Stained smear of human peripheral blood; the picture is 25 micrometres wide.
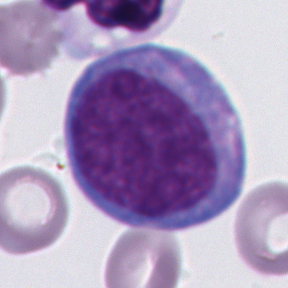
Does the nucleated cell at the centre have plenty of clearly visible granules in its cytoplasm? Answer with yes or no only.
No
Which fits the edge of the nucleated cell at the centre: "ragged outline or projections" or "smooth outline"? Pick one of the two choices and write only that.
Smooth outline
